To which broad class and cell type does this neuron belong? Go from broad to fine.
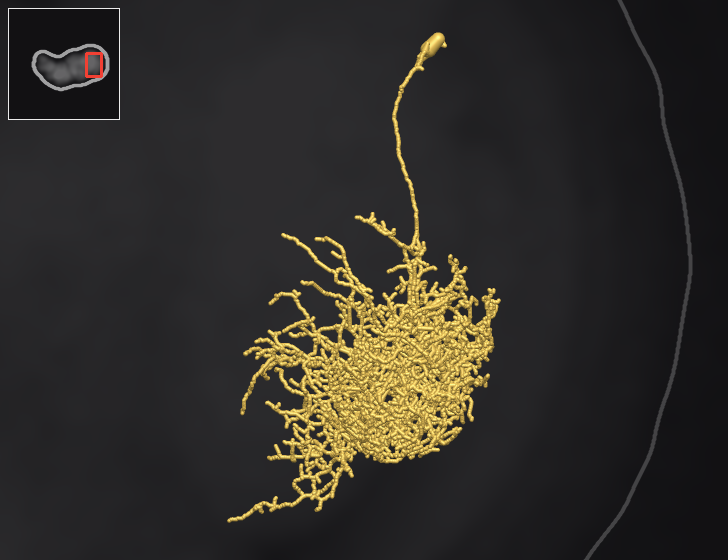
central-brain intrinsic neuron; AVLP085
